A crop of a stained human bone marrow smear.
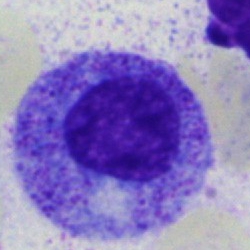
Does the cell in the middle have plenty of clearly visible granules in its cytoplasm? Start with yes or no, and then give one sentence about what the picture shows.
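Yes. Numerous purple granules are scattered throughout the cytoplasm.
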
